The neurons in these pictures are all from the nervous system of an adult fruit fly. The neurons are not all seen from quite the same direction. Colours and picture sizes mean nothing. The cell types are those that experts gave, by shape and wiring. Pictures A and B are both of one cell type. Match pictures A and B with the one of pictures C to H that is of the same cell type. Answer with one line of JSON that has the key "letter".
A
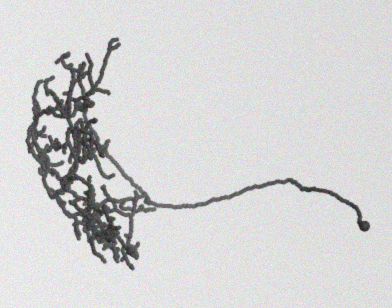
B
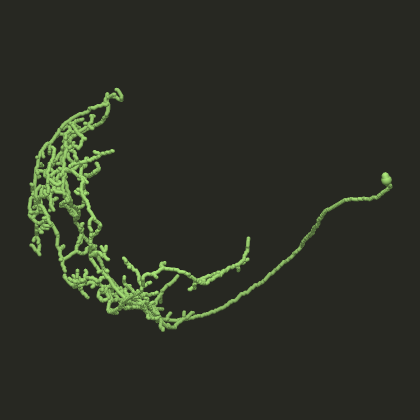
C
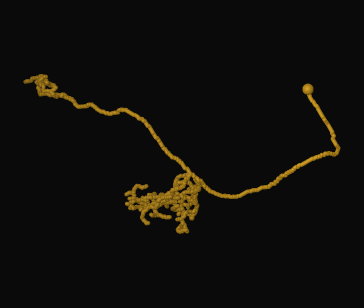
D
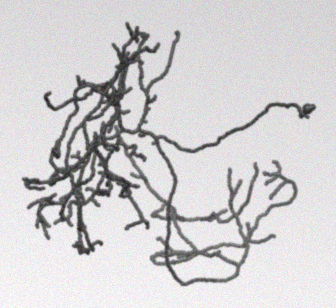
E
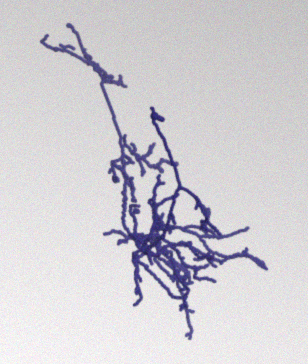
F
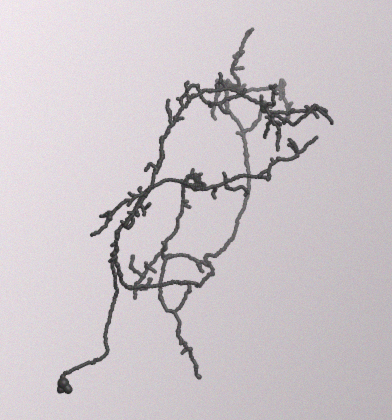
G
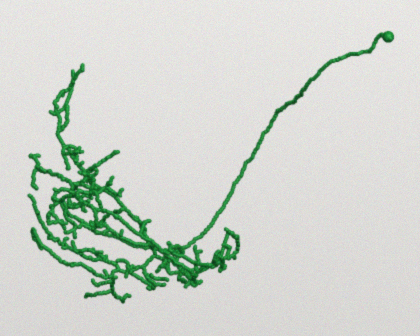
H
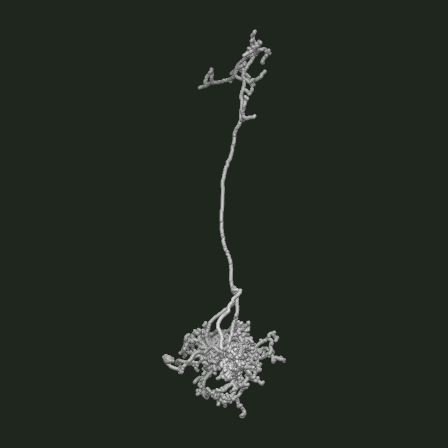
{"letter": "G"}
